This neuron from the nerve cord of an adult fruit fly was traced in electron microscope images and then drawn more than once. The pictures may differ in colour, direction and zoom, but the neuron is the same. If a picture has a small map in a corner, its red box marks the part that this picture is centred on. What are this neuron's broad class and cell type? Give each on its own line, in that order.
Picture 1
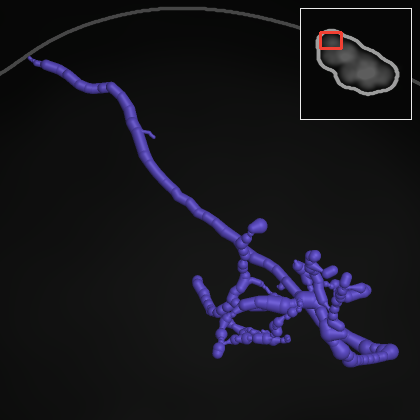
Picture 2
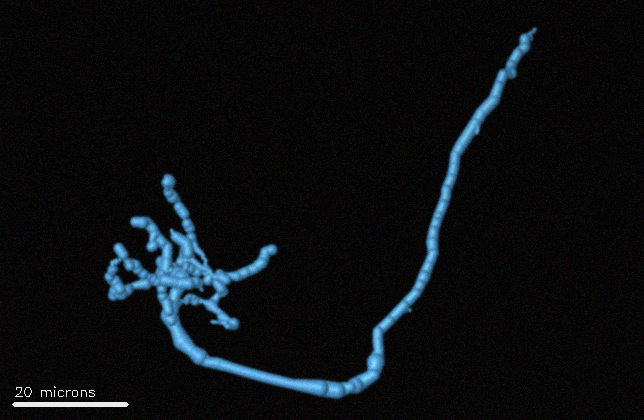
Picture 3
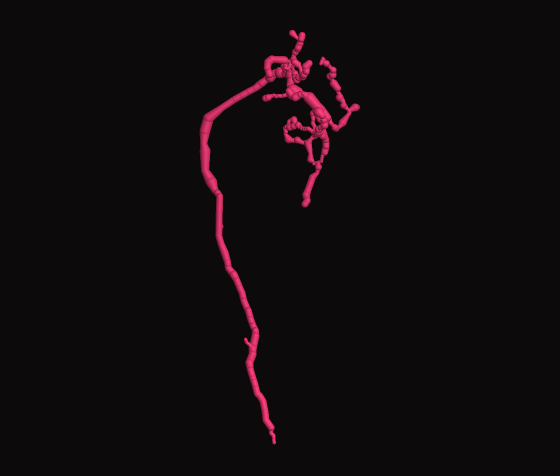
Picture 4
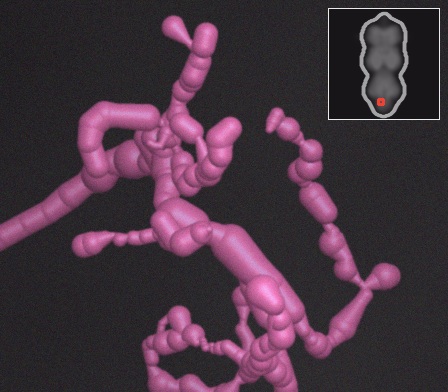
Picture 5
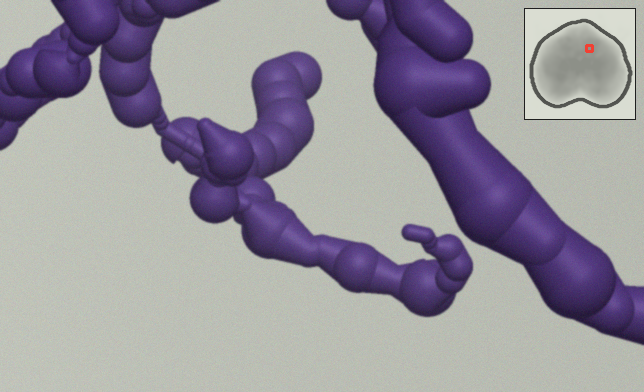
sensory neuron entering the nerve cord
SNxx23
